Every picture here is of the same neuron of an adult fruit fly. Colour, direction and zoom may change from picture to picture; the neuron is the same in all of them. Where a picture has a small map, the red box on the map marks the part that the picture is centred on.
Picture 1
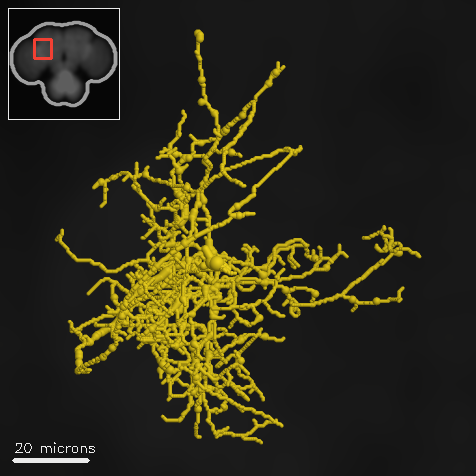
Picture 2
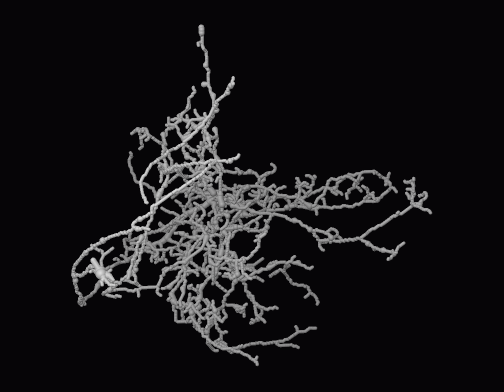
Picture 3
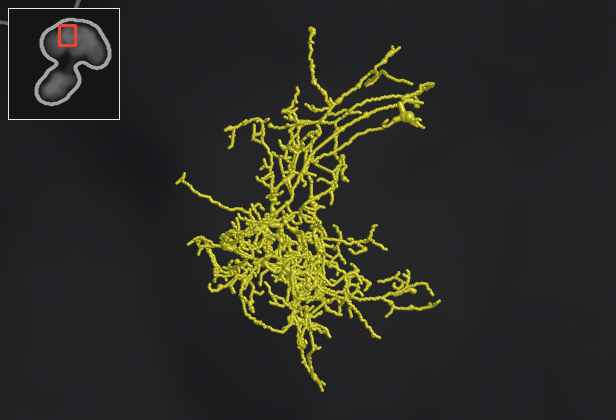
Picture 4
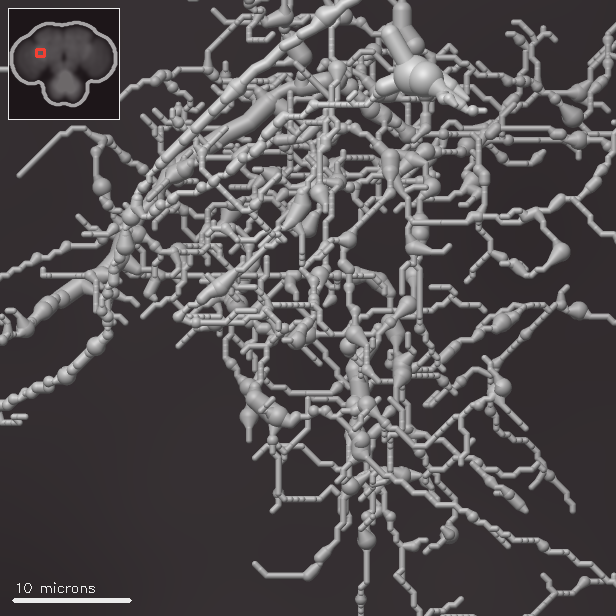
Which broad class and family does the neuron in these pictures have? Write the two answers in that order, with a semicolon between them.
central-brain intrinsic neuron; hemilineage VLPa1_lateral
